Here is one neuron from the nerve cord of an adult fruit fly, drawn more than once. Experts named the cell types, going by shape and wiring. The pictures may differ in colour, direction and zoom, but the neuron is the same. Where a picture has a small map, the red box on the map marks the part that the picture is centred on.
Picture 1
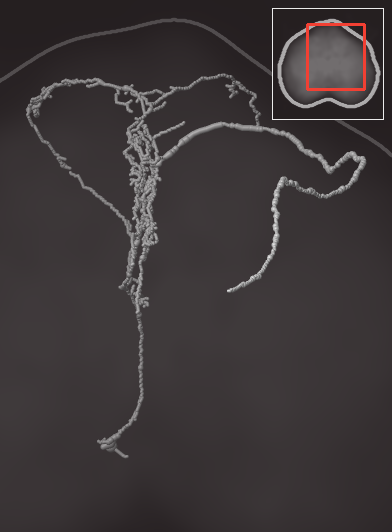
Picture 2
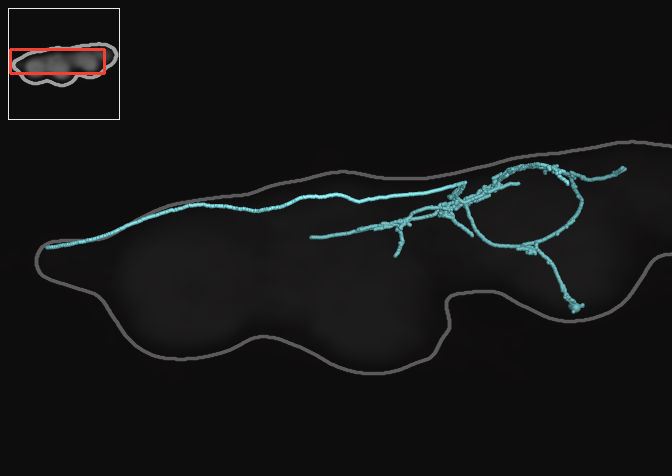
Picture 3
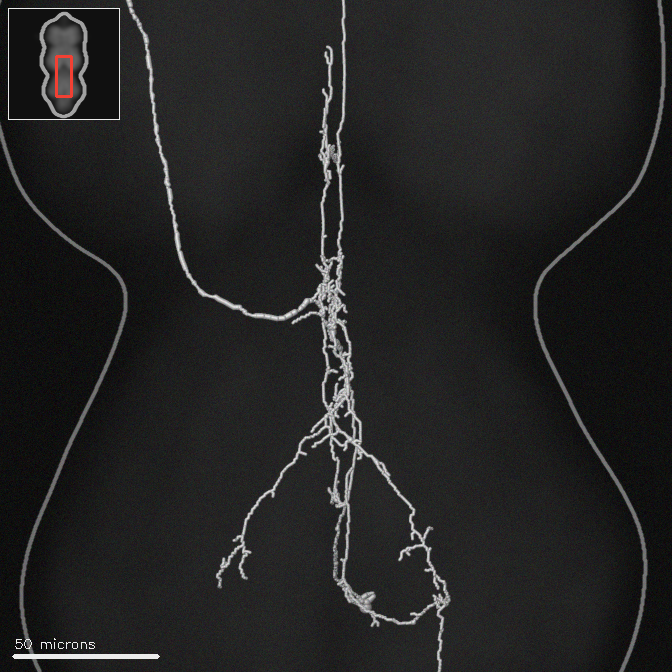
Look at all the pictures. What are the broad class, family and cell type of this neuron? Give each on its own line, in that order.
ascending neuron
hemilineage 27X
AN27X018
